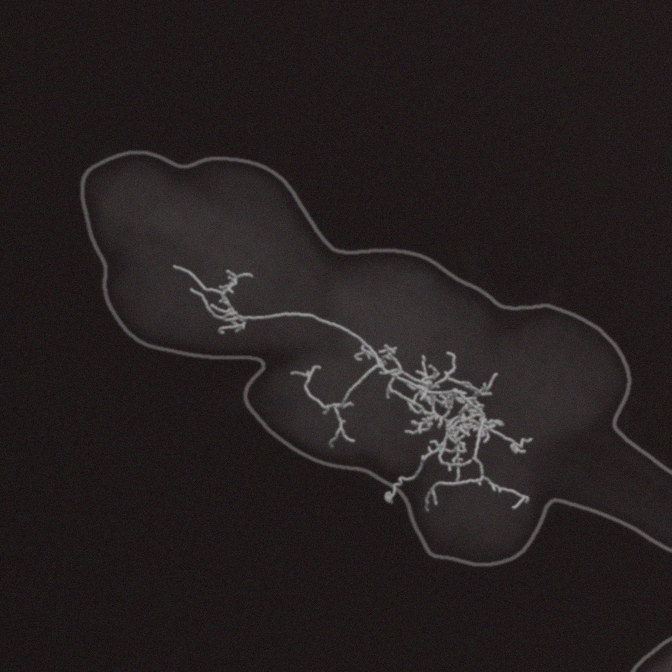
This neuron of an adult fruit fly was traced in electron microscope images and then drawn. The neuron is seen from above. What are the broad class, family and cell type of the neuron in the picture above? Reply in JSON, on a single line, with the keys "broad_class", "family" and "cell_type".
{"broad_class": "nerve-cord intrinsic neuron", "family": "hemilineage 12A", "cell_type": "IN12A013"}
